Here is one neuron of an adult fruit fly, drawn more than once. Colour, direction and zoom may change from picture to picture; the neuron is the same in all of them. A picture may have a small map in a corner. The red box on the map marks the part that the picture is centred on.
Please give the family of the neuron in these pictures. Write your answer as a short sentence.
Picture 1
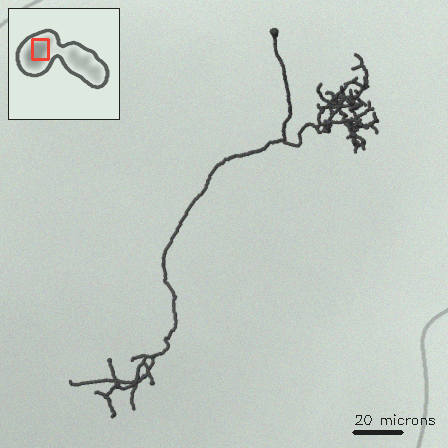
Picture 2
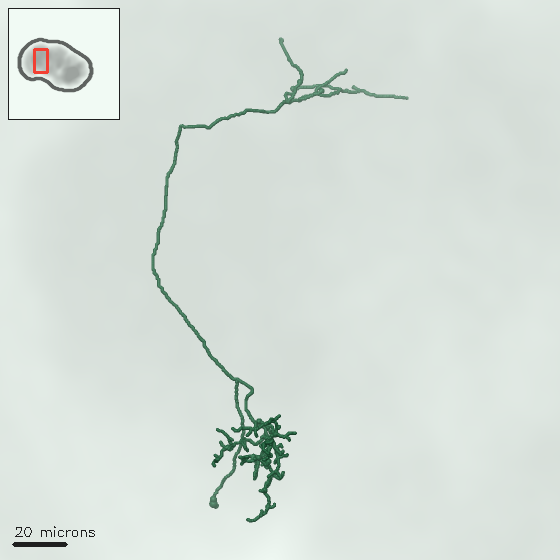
The family is LoVP.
